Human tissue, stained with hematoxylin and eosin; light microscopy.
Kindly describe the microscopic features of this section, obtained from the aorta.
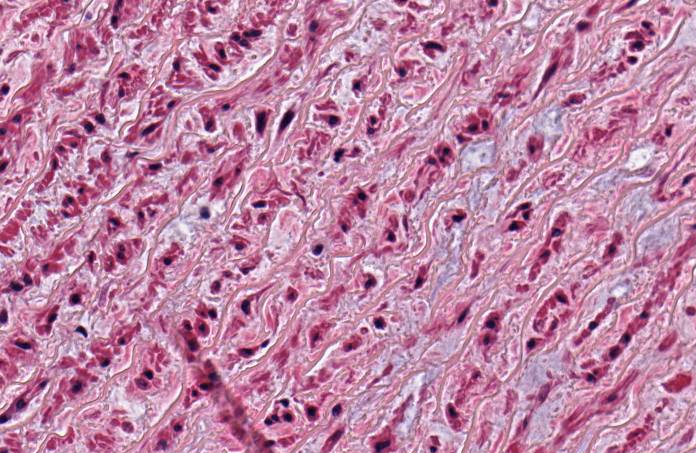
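Parallel streams of cells and fibres run diagonally from lower left to upper right. Thin wavy pink fibres lie between the cells, beside narrow clear clefts. The cells have abundant deep red-pink cytoplasm. Pale bluish-grey ground substance lies between them, most plainly in the right half.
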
